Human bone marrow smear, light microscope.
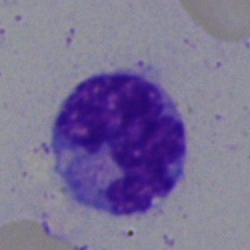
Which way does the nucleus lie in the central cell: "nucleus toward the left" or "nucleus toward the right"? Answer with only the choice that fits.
Nucleus toward the right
